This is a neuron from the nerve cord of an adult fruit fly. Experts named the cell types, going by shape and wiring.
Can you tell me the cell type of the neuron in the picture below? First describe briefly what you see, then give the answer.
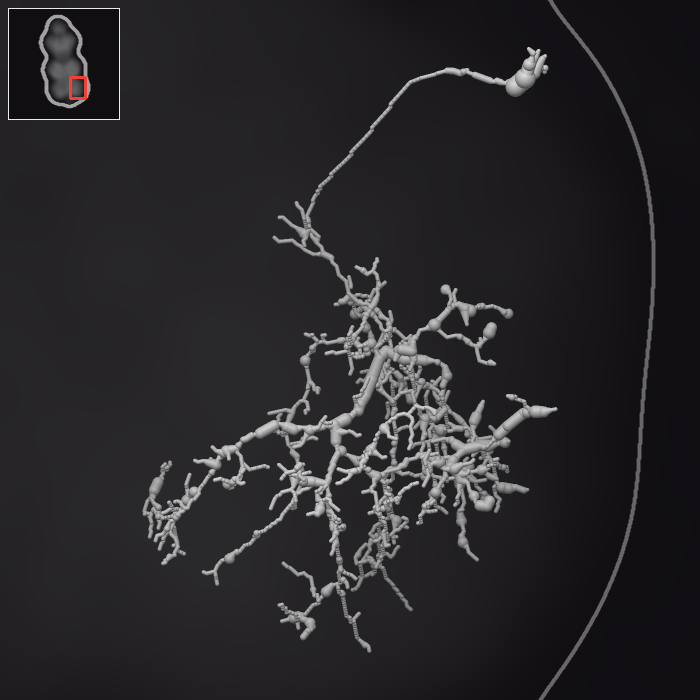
As drawn here it is taller than it is wide. It is a nerve-cord intrinsic neuron. It is of cell type IN21A044.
